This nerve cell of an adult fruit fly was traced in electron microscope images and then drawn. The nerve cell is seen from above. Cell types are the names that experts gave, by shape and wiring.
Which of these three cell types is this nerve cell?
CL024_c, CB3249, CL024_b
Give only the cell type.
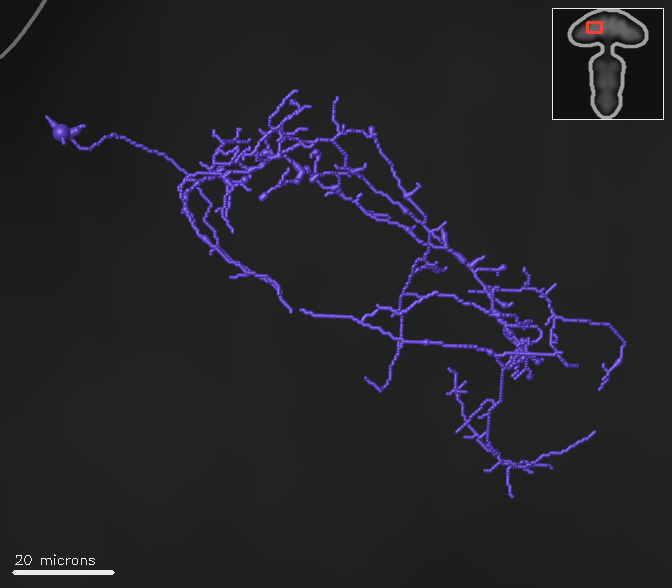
CL024_b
